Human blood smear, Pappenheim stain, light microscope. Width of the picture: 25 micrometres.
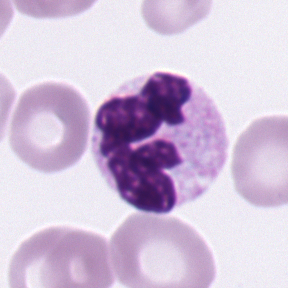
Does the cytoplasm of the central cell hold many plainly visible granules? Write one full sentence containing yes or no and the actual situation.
Yes, granules are visible in large numbers in its cytoplasm.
